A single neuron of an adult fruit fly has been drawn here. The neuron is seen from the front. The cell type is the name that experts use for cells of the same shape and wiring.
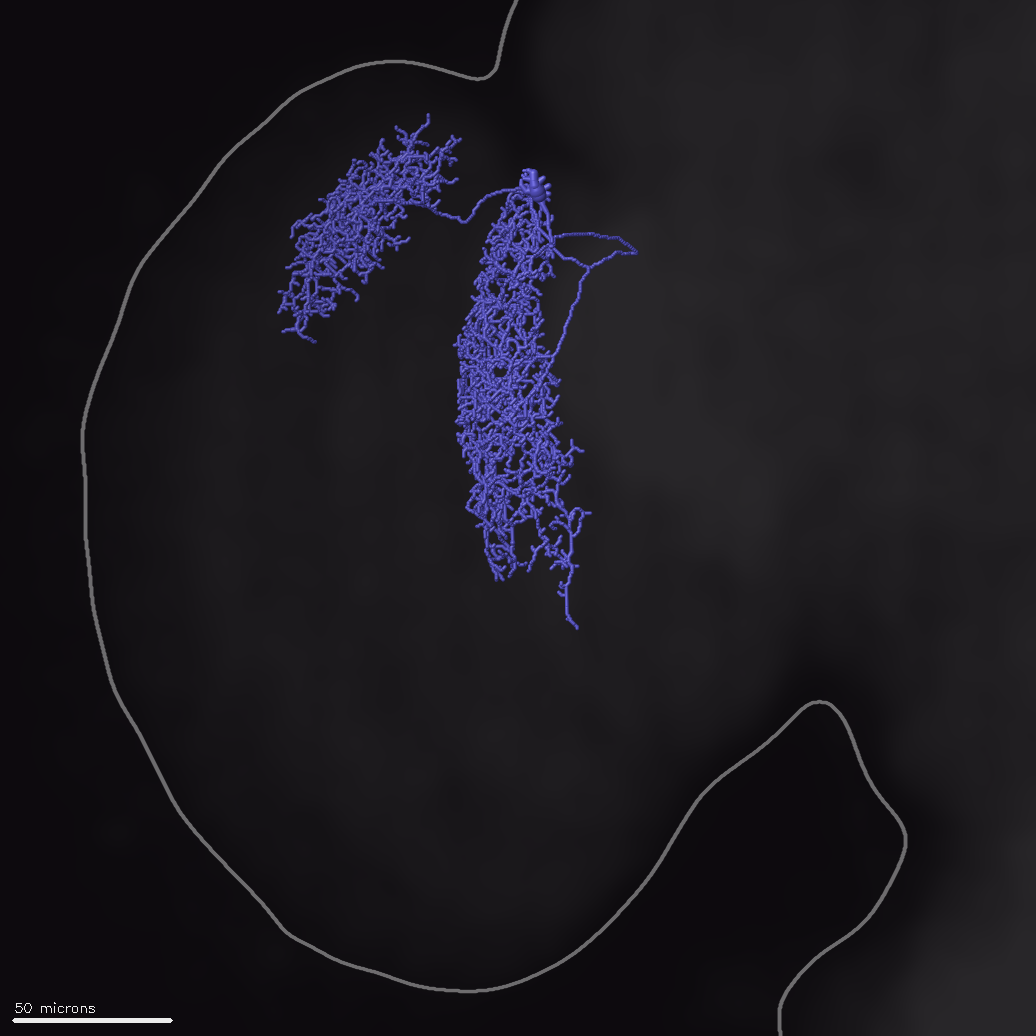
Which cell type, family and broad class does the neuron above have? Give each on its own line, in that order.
MeLo8
MeLo
optic-lobe intrinsic neuron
